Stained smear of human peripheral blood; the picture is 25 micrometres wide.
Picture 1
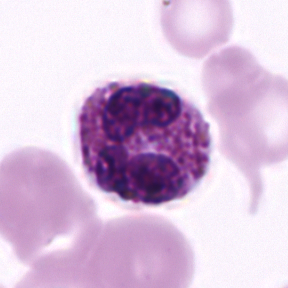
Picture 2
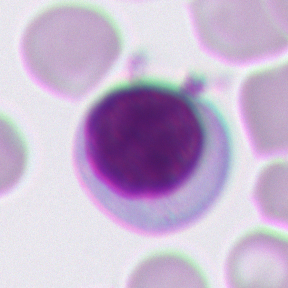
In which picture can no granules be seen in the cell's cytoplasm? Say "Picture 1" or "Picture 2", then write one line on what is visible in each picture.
Picture 2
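Picture 1: The cytoplasm is densely filled with coarse granules.
Picture 2: The cytoplasm shows no granules.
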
